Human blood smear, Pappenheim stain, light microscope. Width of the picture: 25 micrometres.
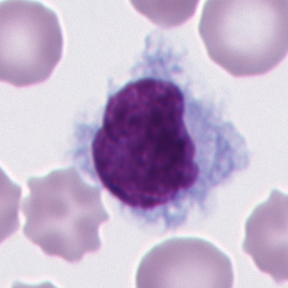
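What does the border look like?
Ragged, with many fine hair-like projections all around its circumference.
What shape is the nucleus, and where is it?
Oval, shallowly indented on the right, and off-centre toward the left, so the cytoplasm is widest on the right.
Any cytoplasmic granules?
None.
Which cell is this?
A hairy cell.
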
